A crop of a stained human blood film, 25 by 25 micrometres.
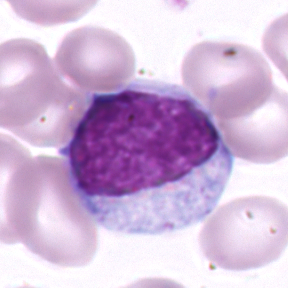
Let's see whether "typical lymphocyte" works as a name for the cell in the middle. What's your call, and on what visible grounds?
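Before weighing any name, look at the edge of this cell: smooth, roughly round, with no projections or blebs. The cell is about 15 micrometres across, and its nucleus, about 14 by 9 micrometres, sits toward the upper left and fills about 60% of the cell's area. Fine, faint lilac granules lie in the cytoplasm, which has no vacuoles.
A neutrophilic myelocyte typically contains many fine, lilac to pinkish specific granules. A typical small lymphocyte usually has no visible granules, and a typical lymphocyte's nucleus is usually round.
These granules side with myelocyte and against typical lymphocyte, as does a nucleus that is longer than it is wide. So typical lymphocyte does not fit: this cell is a myelocyte.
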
